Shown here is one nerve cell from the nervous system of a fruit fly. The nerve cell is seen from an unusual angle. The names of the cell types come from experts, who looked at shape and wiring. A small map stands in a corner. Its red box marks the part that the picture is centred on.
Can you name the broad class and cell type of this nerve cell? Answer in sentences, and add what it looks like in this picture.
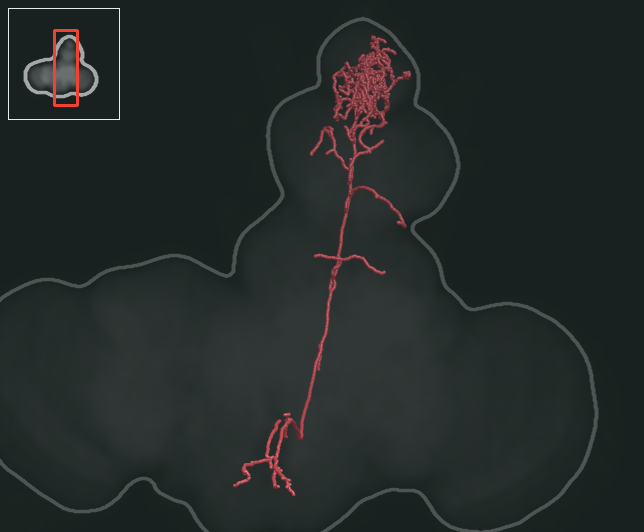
Its broad class is ascending neuron. It is of cell type ANXXX169. In this view it is more than twice as tall as it is wide.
